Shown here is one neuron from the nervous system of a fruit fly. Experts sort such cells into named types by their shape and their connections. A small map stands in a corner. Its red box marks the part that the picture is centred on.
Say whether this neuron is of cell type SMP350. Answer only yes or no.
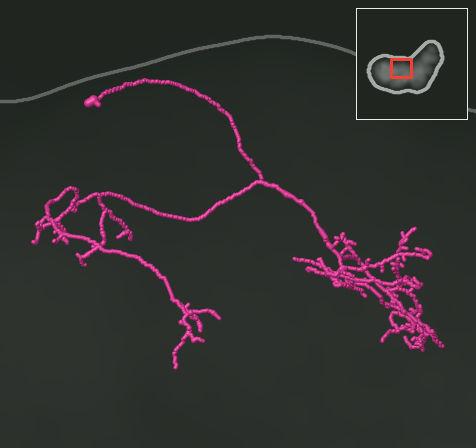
no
